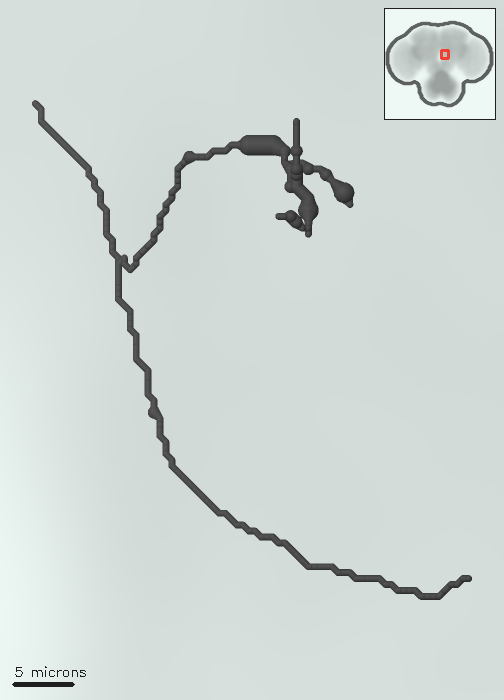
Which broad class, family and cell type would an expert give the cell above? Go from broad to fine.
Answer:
sensory neuron entering the brain; class olfactory; ORN_VM5d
